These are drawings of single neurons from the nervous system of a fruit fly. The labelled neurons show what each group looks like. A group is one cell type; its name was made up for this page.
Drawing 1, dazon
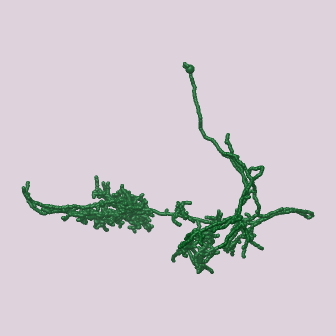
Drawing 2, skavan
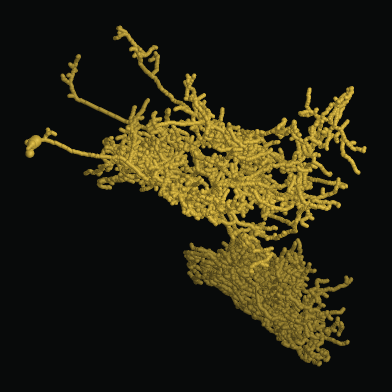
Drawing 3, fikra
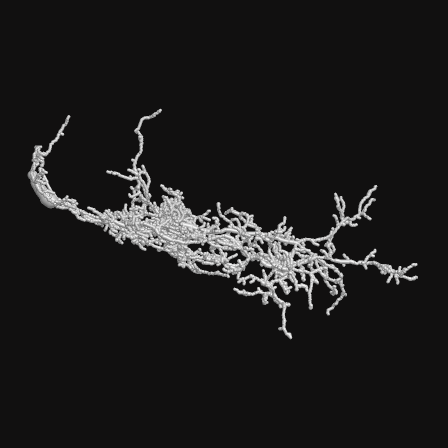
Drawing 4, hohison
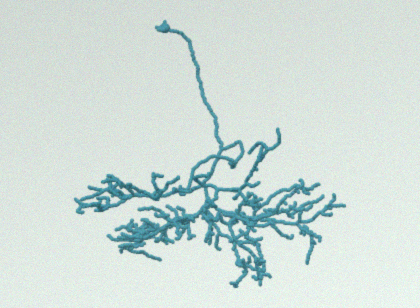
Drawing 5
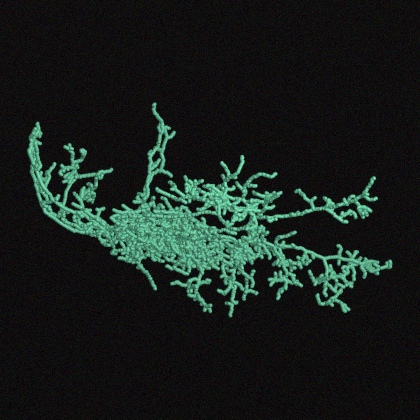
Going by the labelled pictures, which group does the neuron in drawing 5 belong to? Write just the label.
fikra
